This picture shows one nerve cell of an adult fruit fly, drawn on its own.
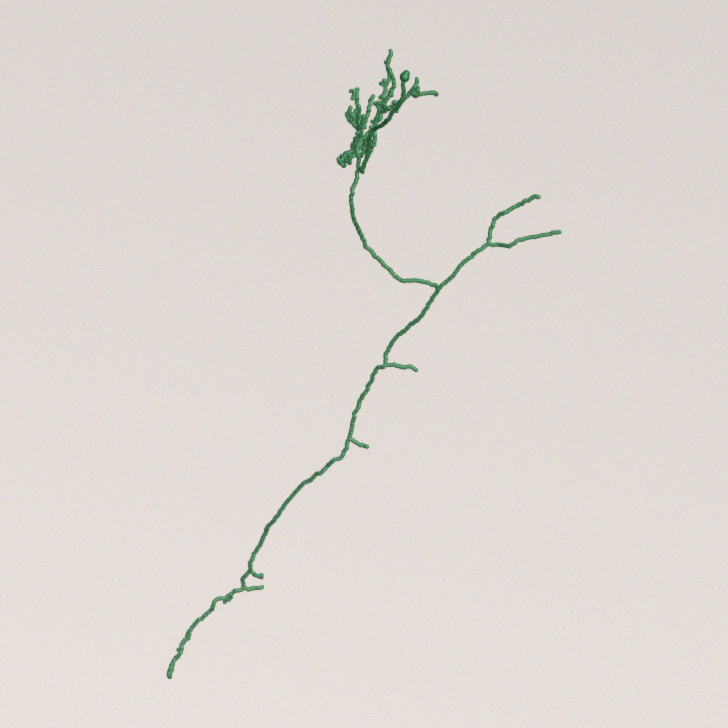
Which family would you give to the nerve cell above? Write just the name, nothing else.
hemilineage 08B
